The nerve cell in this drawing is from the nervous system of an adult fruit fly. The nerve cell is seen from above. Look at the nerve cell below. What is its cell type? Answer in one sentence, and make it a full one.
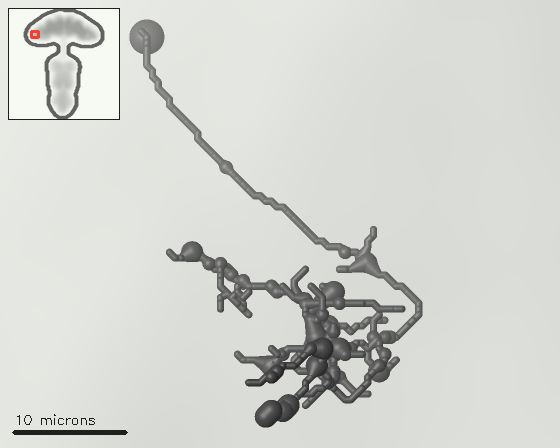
The neuron has Dm2 as its cell type.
